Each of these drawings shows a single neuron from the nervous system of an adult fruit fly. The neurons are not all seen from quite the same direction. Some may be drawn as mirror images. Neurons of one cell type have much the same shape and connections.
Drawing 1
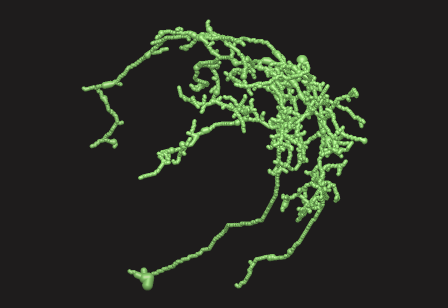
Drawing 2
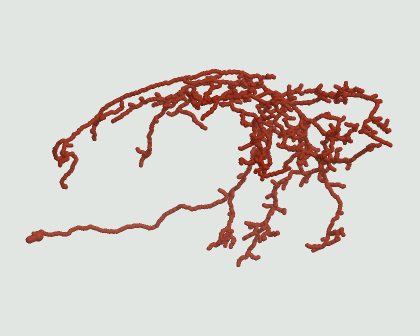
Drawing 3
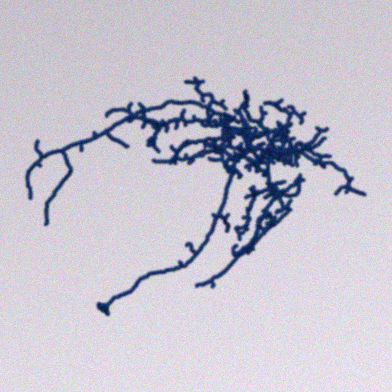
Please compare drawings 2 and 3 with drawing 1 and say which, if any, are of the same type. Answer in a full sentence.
Drawing 2 and drawing 3 are of the same cell type.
